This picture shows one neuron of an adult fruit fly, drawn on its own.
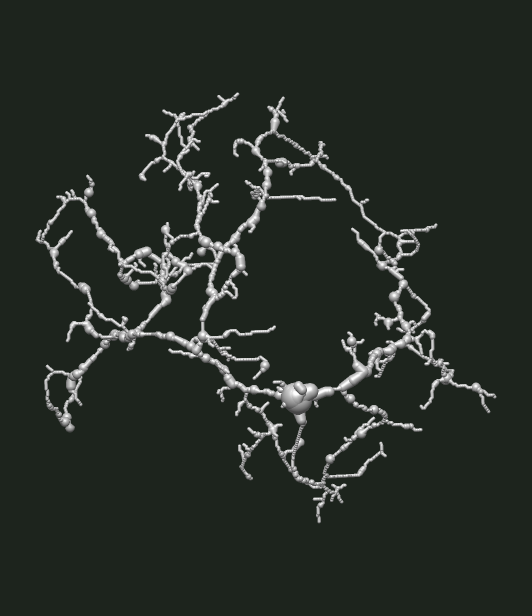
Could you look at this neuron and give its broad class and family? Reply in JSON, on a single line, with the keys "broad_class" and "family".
{"broad_class": "nerve-cord intrinsic neuron", "family": "hemilineage 13A"}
